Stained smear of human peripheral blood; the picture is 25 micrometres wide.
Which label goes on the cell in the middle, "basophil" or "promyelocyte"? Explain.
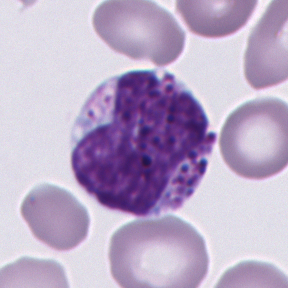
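The cell is a basophil. Its nucleus fills most of the cell. Coarse, round, dark blue-black granules lie over the nucleus as well as in the cytoplasm.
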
